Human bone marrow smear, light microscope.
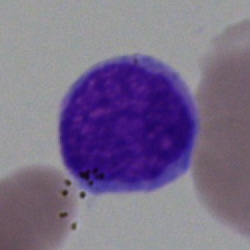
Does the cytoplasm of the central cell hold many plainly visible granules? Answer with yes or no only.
No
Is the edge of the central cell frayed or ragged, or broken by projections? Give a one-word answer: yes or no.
No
